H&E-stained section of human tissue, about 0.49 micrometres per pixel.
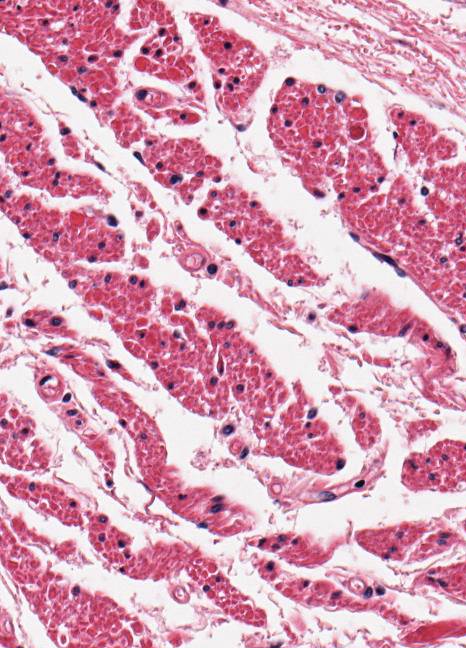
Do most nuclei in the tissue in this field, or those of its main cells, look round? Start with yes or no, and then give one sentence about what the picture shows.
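Yes. The nuclei in the bundles are small, round and dark blue, and are scattered singly among the pink profiles.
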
